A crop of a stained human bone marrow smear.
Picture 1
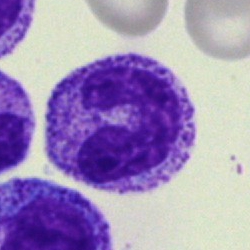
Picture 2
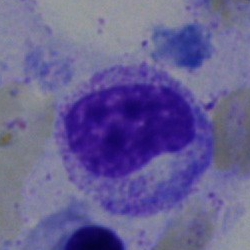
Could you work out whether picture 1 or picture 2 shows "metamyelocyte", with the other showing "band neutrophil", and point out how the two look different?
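Picture 1: band neutrophil. Picture 2: metamyelocyte. Nucleus: horseshoe-shaped in the band neutrophil, curved around a pale central area; indented along its lower edge in the metamyelocyte.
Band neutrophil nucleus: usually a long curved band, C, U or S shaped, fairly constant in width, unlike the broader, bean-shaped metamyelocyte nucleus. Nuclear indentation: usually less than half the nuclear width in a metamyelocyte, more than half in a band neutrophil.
Chromatin: dark purple and clumped in the band neutrophil; deep purple with scattered paler patches in the metamyelocyte.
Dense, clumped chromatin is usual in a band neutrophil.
Cytoplasm: many purple granules throughout in the band neutrophil; pale bluish-lilac in the metamyelocyte. Shared: no vacuoles seen in either. Also noted: no nucleoli in the band neutrophil; roughly round outline in the metamyelocyte. Surroundings: two red cells above and to the right of the band neutrophil; part of another cell's dark nucleus at the bottom edge of picture 2.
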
